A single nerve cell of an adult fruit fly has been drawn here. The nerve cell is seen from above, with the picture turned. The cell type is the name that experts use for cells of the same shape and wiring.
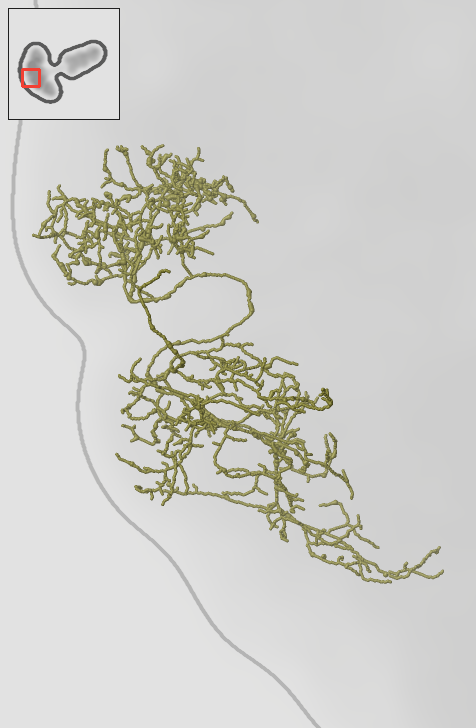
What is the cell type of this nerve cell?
CRE024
